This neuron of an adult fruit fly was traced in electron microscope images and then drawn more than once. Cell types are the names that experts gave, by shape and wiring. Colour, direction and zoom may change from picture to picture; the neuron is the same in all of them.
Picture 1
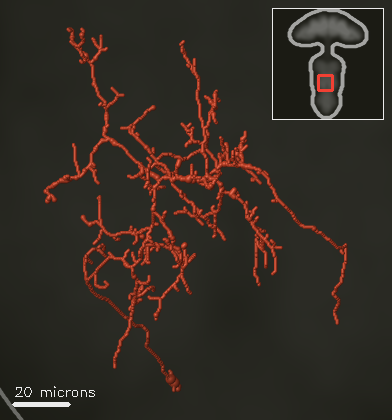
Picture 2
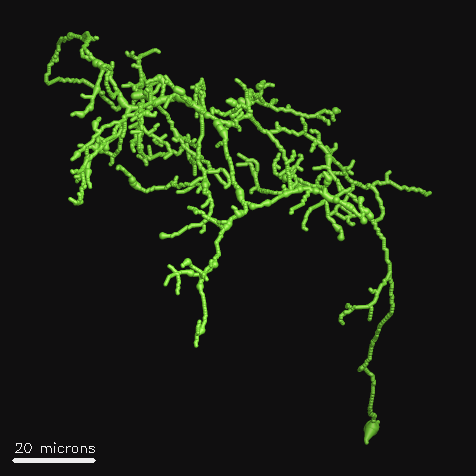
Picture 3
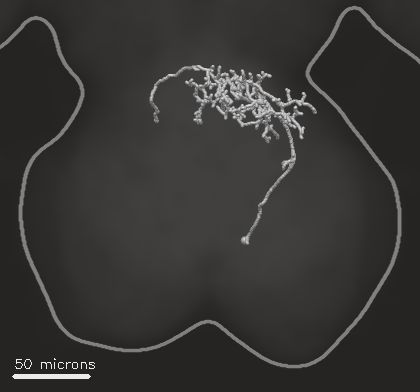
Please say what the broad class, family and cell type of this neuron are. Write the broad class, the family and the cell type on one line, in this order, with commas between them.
nerve-cord intrinsic neuron, hemilineage 03B, IN03B058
